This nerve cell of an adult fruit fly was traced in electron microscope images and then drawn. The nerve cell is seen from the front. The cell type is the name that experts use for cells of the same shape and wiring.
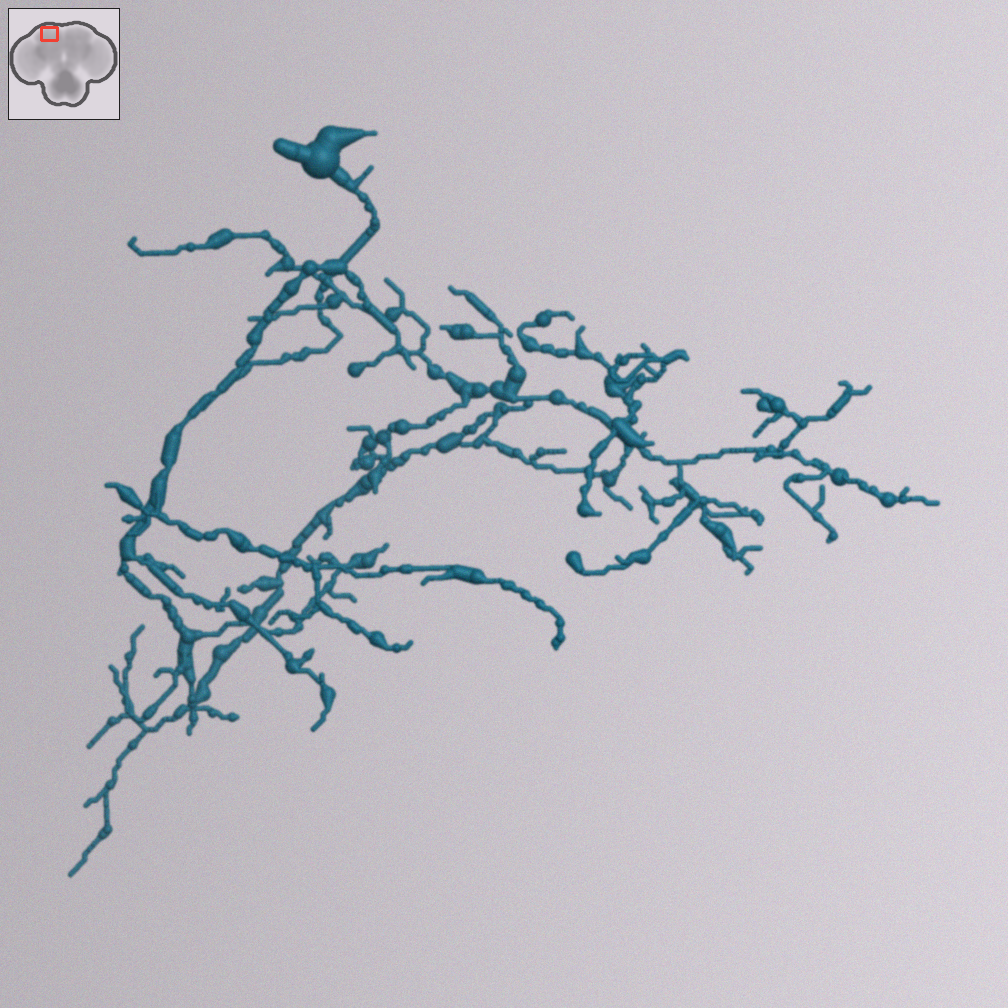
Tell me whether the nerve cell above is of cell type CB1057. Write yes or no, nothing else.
yes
